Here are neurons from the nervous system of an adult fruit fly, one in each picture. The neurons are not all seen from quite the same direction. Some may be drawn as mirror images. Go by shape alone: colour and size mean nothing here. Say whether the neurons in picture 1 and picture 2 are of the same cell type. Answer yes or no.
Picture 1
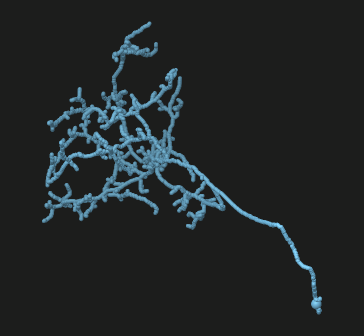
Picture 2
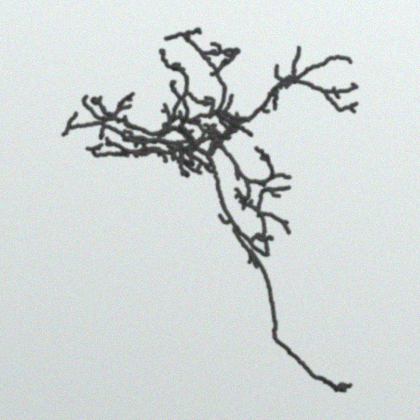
yes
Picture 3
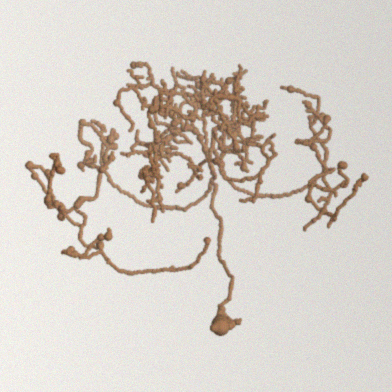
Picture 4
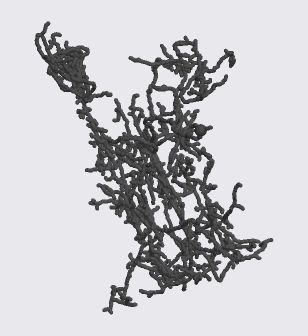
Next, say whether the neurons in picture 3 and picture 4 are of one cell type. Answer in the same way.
yes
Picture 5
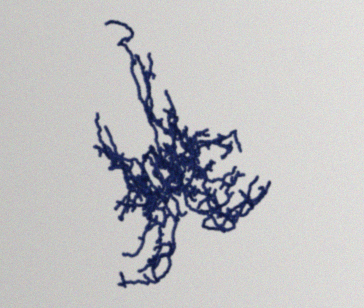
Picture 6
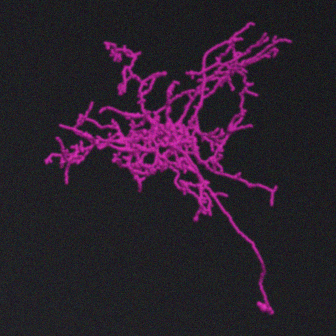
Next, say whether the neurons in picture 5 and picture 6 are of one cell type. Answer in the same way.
no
